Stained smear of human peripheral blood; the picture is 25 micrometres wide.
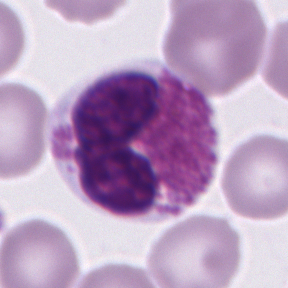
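Eosinophil in a stained smear of human peripheral blood. Checking each point in turn: the nucleus has two lobes, one above the other; its chromatin is dark purple and coarsely clumped; the cytoplasm is packed with coarse, round granules; and those granules are pink-red.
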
